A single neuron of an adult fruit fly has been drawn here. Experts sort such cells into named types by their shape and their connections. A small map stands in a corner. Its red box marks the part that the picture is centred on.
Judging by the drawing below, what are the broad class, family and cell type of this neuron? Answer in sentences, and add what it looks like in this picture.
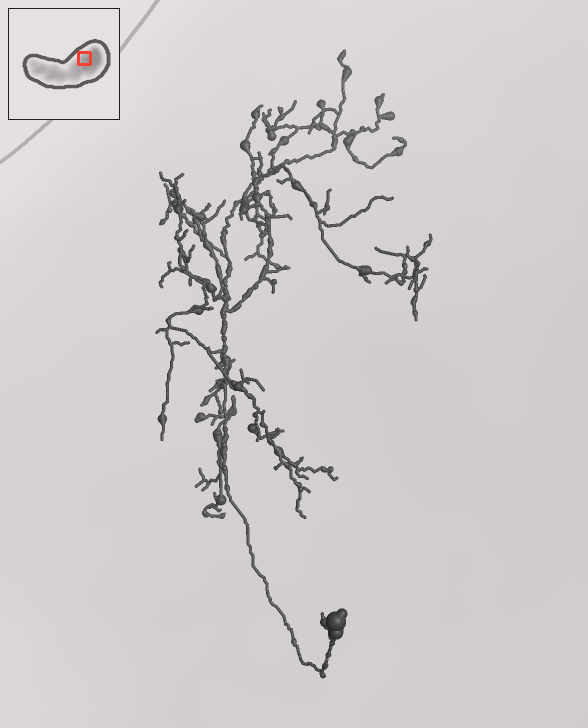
It is a central-brain intrinsic neuron. The family is hemilineage SLPal5. Its cell type is CB1590. The cell body can be seen at the bottom of the picture. Dozens of branch ends can be seen.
